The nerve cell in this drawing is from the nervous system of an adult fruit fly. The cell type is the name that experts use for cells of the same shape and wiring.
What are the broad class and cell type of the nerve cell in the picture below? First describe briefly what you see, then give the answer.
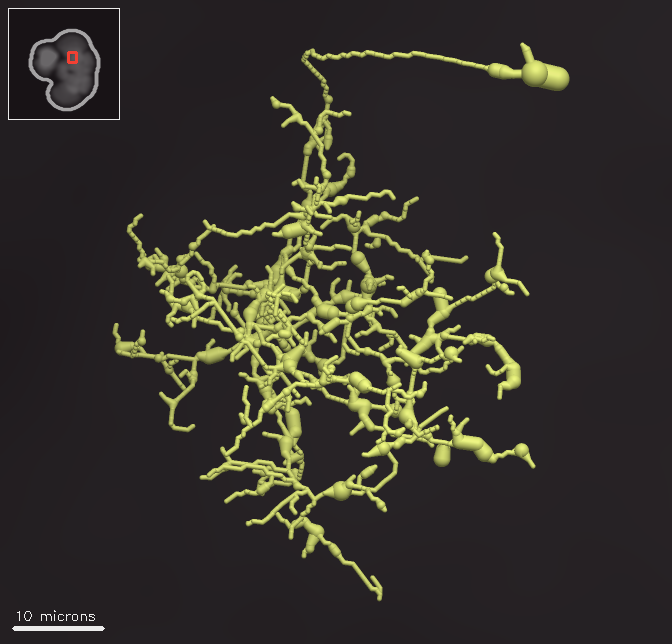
The cell body is at the upper right of the picture. From top to bottom in the picture it spans about 65 microns. Its broad class is central-brain intrinsic neuron. The cell type is CB3933.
